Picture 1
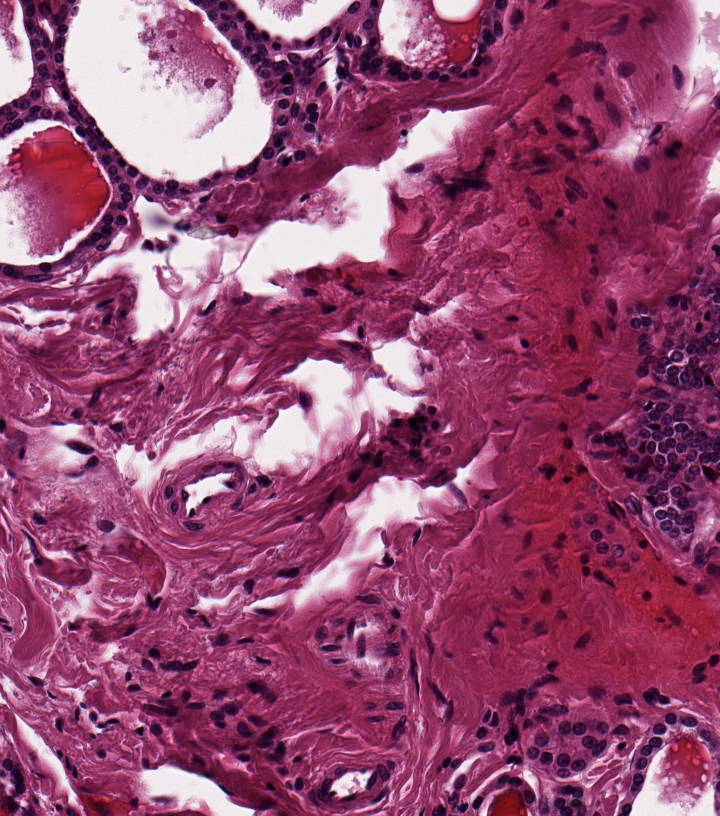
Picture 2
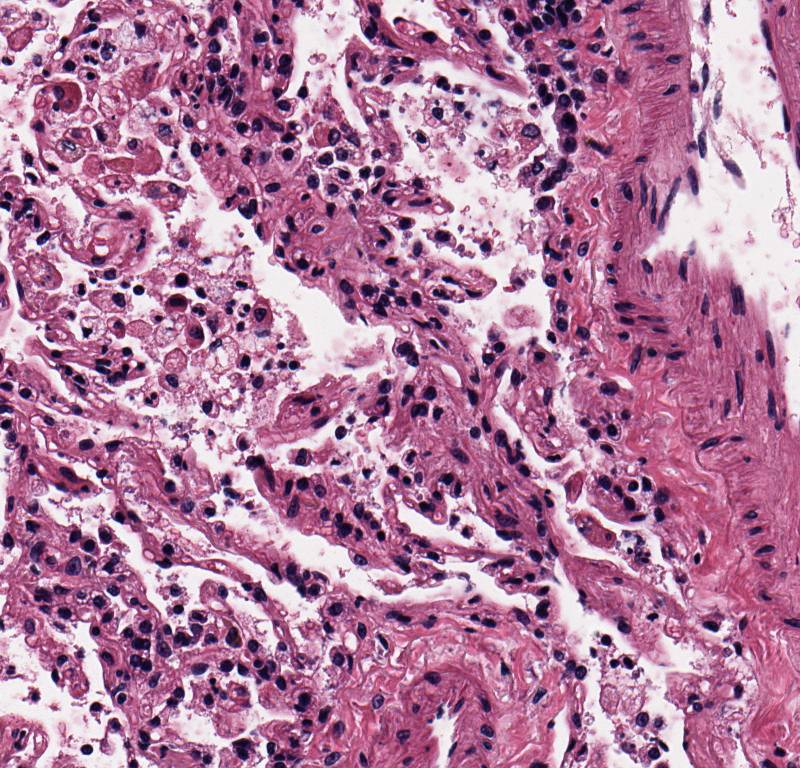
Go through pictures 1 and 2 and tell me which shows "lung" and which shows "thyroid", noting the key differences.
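The thyroid is the first picture; the lung is the second. Thyroid follicles here are lined by a single layer of cuboidal cells with round dark nuclei.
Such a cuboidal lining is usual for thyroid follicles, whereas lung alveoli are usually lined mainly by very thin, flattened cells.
A cluster of small lymphocytes sits at the right edge of the thyroid field about halfway down, and a small vessel with a narrow lumen wrapped by concentric spindle cells lies left of centre. The lung field consists mostly of thickened, branching septa crowded with small cells with dark, round nuclei, separating irregular slit-like empty spaces. Clusters of large rounded cells with abundant pale, vacuolated cytoplasm and round nuclei fill spaces in the upper left, and a band of spindle cells with elongated, blunt-ended nuclei and pink fibrillar cytoplasm runs roughly top to bottom along the right edge.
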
